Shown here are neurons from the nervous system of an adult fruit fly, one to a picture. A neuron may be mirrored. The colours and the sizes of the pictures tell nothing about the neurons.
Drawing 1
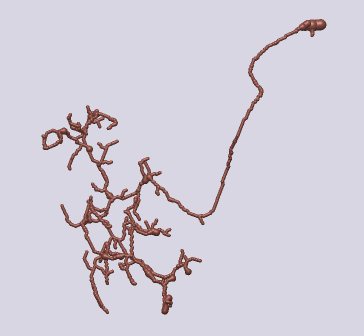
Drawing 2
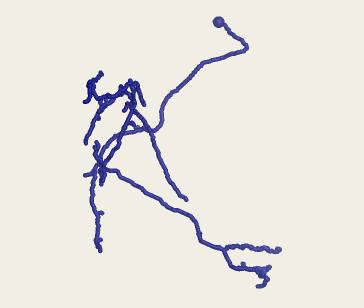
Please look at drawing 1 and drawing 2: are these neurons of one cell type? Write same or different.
different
